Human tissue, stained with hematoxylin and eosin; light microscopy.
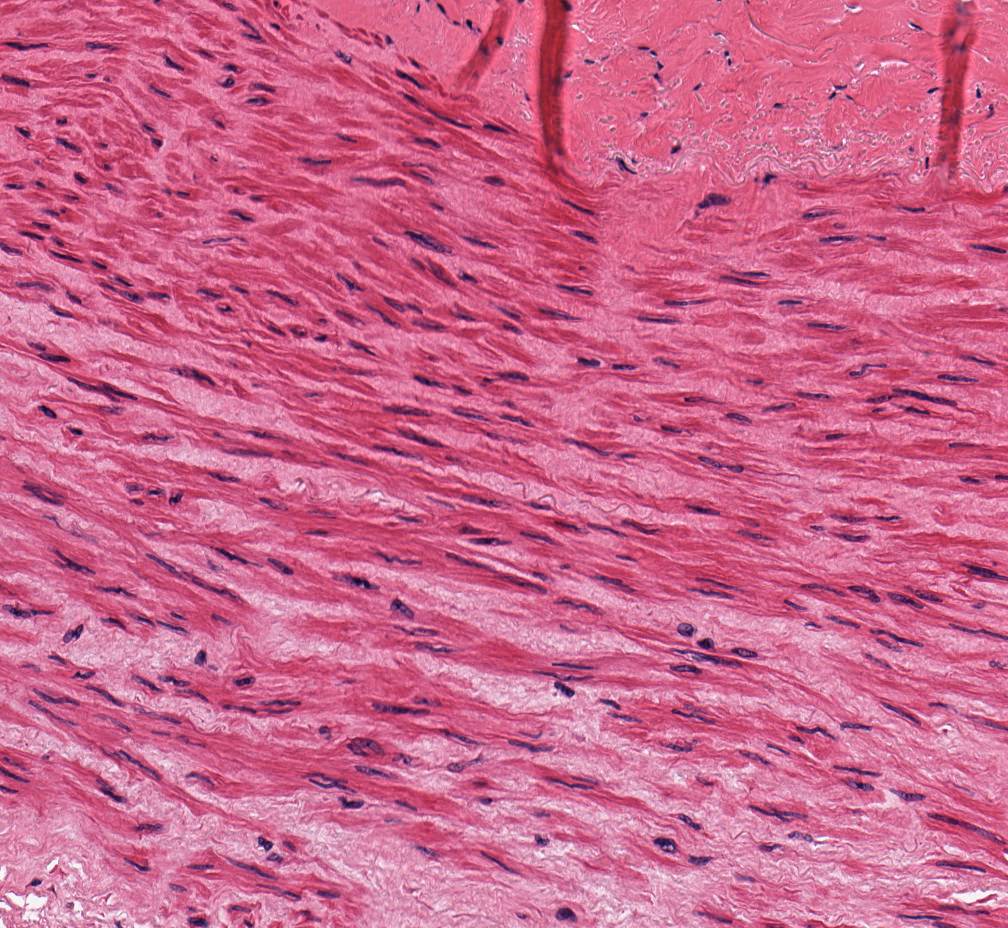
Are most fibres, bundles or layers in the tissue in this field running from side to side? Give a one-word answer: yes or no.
Yes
